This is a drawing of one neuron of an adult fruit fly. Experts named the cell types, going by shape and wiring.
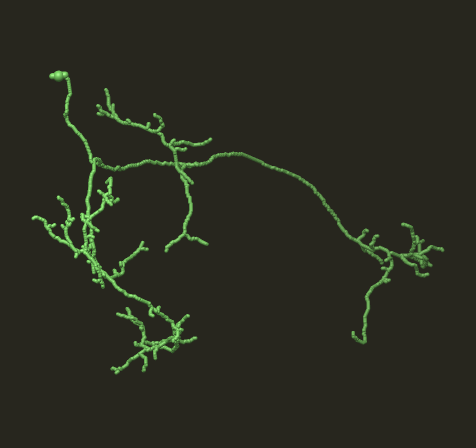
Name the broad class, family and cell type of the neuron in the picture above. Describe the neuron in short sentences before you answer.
The cell body is at the upper left of the picture. Dozens of branch ends can be seen. It is a central-brain intrinsic neuron. The family is hemilineage AOTUv4_dorsal. Its cell type is CB3895.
